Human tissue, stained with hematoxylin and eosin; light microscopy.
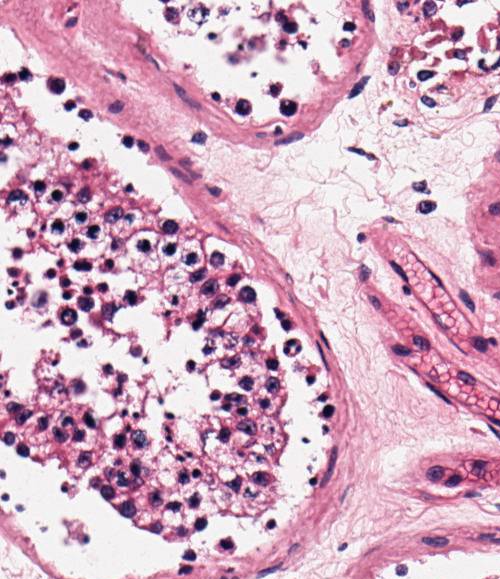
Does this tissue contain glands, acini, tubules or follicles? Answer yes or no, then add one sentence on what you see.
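Yes. The field shows parts of several rounded tubules separated by stroma, with the largest tubule filling most of the left half.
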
